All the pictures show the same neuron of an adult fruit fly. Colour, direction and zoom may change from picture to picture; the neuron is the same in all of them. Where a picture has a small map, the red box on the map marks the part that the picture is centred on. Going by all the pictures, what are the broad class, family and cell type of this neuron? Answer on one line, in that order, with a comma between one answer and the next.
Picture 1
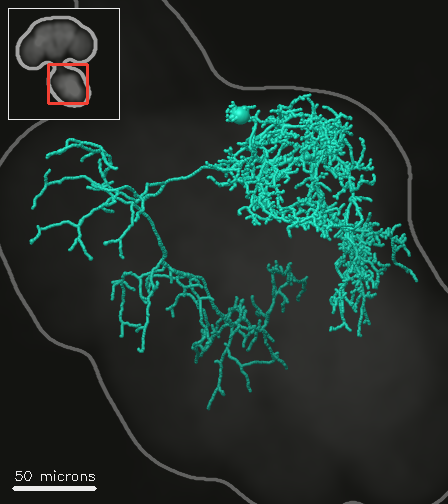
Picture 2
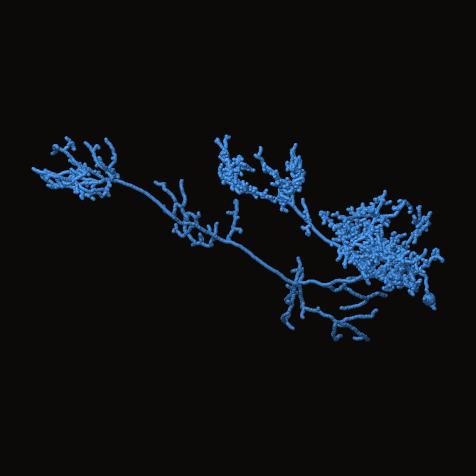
nerve-cord intrinsic neuron, hemilineage 08B, IN08B001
